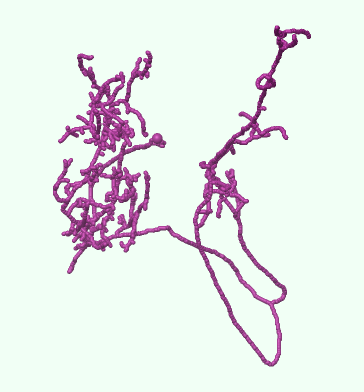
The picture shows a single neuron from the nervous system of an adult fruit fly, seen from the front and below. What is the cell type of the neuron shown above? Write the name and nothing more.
AN19B046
